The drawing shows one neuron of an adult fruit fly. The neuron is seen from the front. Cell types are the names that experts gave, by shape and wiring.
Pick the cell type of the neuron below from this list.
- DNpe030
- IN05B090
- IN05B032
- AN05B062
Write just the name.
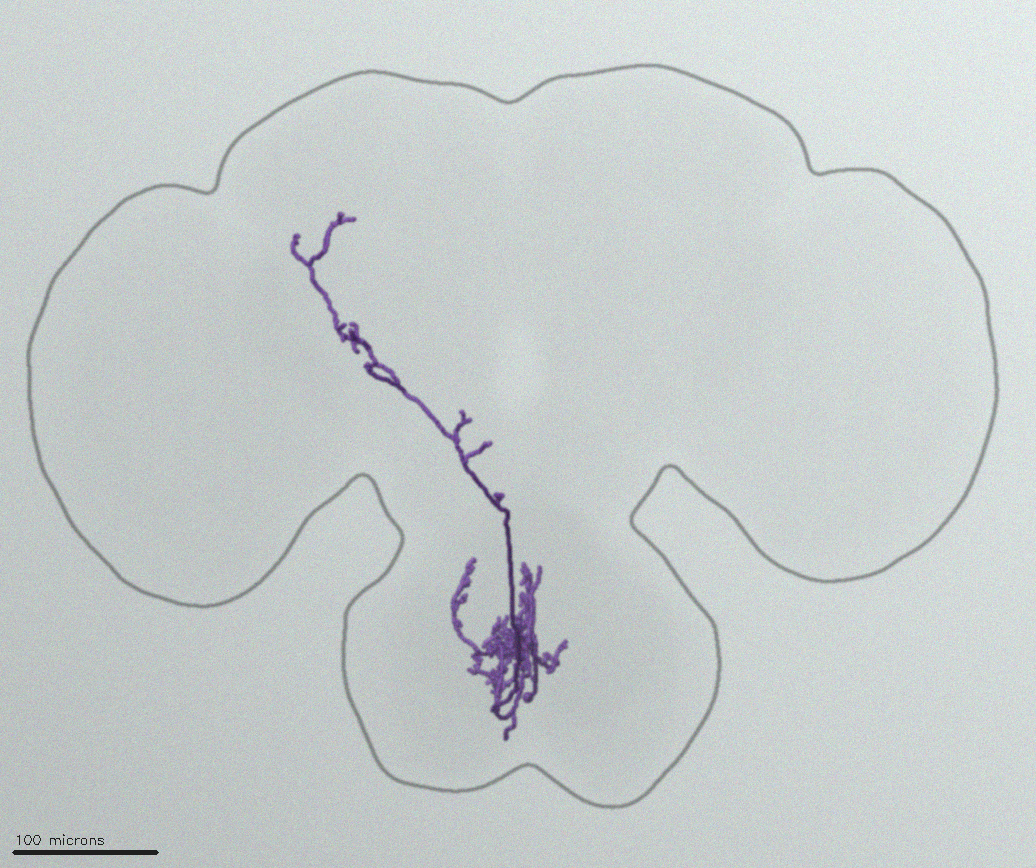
AN05B062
